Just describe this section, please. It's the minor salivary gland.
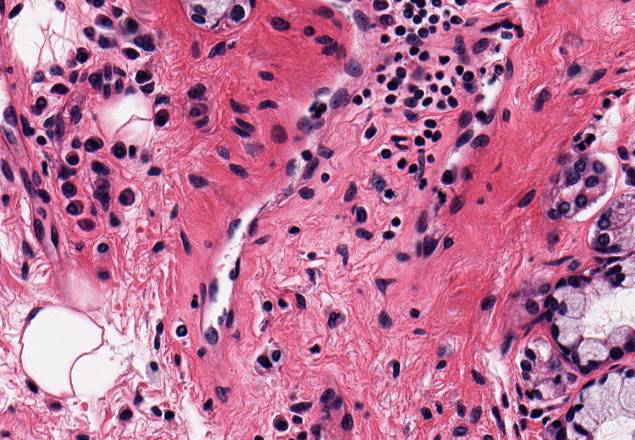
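Most of the field is filled by dense pink collagenous stroma. A narrow slit-like space lined by flattened cells runs diagonally from the lower left of centre toward the upper right. At the lower right edge lie glands whose cells have pale, bubbly cytoplasm. A large, rounded empty space occupies the lower left edge.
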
